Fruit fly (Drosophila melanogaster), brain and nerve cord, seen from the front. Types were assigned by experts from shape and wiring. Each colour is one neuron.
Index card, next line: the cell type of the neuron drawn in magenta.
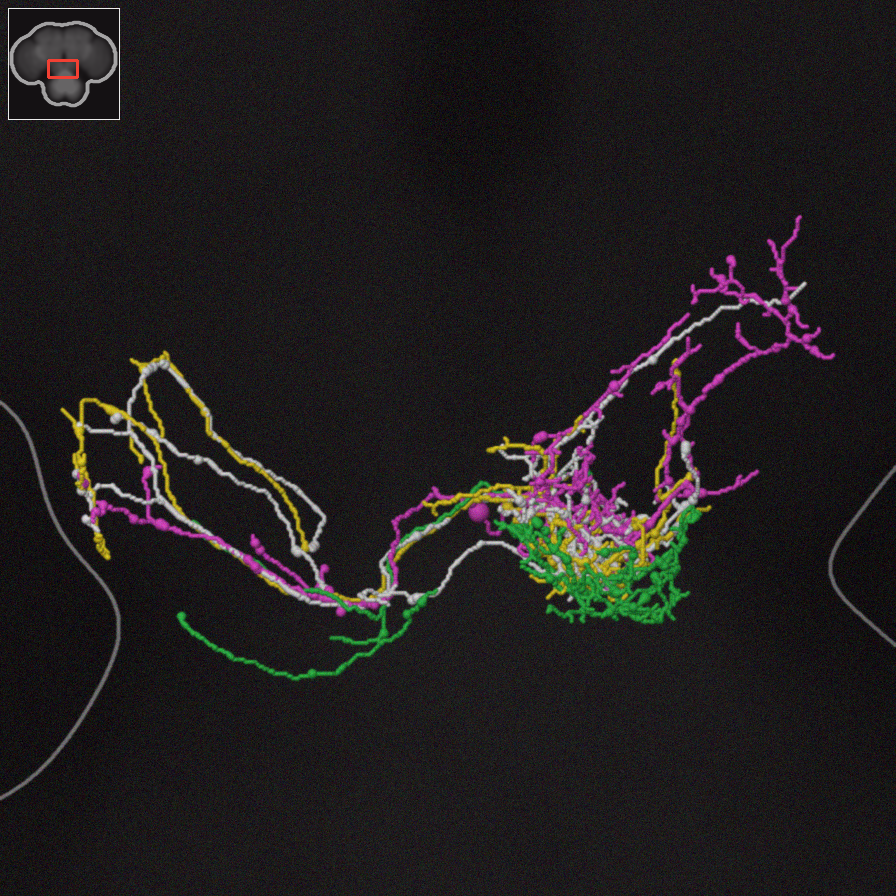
GNG448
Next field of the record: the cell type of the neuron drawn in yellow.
GNG451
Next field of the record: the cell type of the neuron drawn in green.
GNG429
